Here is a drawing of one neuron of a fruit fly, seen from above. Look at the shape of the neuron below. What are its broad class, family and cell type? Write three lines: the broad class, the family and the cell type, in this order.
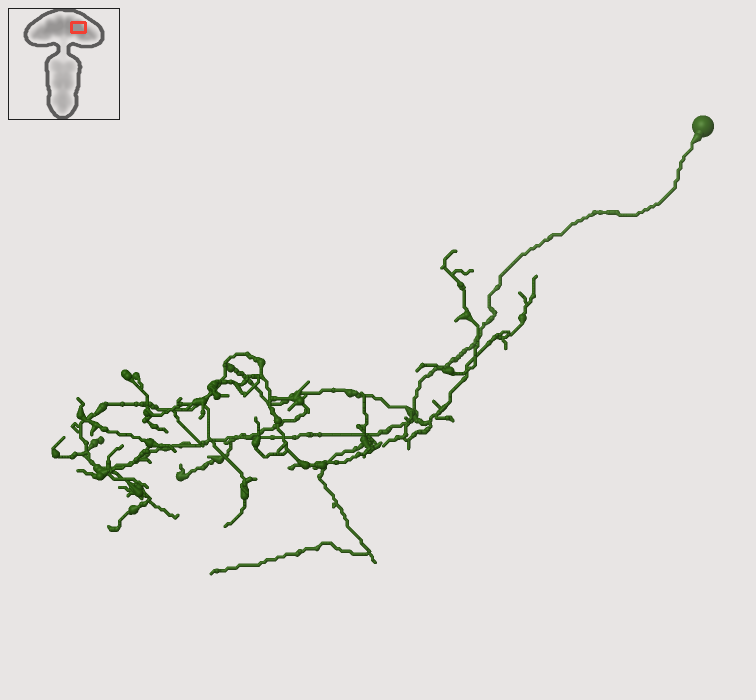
central-brain intrinsic neuron
hemilineage SLPal5
SLP109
